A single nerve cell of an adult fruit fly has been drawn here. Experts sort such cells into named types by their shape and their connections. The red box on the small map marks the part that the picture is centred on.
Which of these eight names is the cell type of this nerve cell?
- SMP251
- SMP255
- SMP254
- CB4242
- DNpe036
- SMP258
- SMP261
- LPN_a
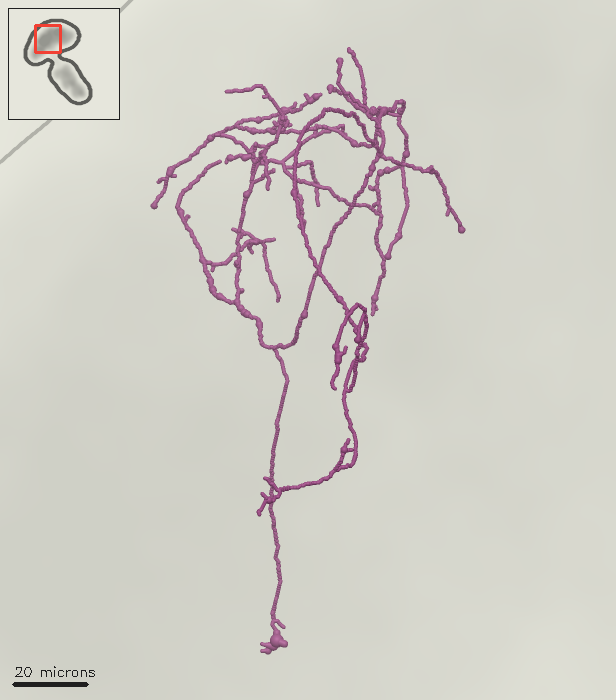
SMP258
